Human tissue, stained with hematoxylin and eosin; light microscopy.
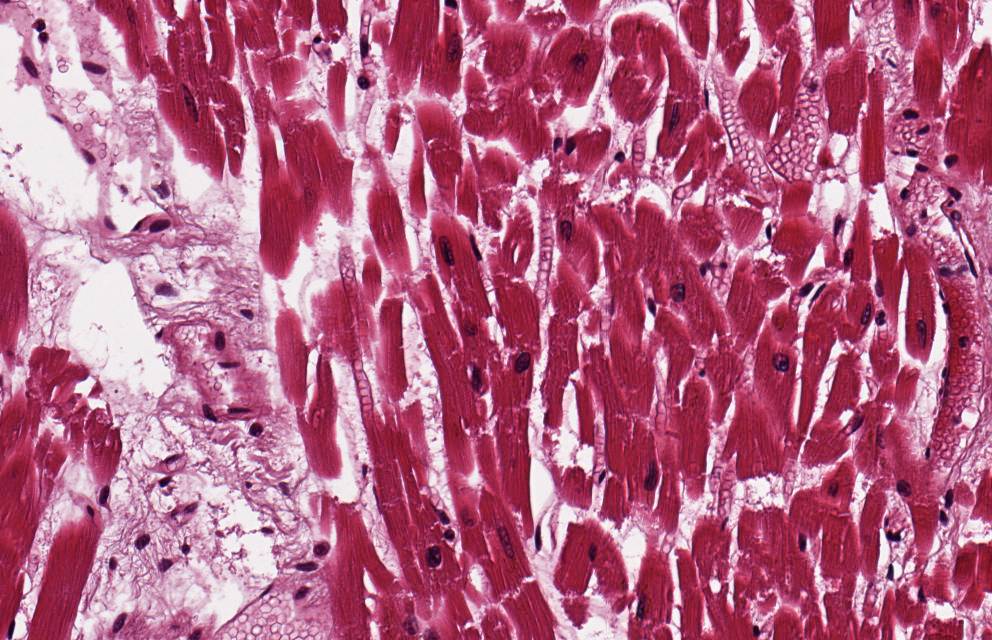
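Left ventricle of the heart. Most of centre and right: closely packed, deeply eosinophilic muscle fibres. Centre: many run roughly top to bottom; upper right: others cut obliquely or across. Some branch, joining neighbours. Left: loose pale pink connective tissue, scattered dark oval and spindle-shaped nuclei.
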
